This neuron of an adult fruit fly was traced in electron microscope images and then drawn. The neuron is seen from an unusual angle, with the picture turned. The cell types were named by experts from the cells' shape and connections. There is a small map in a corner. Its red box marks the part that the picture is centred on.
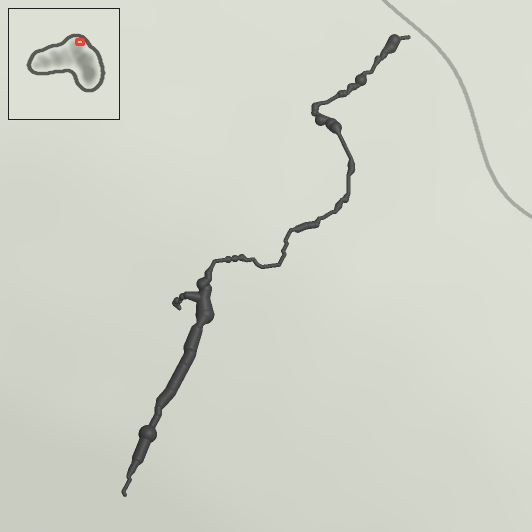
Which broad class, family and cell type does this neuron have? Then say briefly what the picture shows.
Its broad class is photoreceptor or other optic-lobe sensory neuron. Its family is called class visual. The cell type is R8p. There are a dozen or fewer branch ends. As drawn here it is taller than it is wide.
